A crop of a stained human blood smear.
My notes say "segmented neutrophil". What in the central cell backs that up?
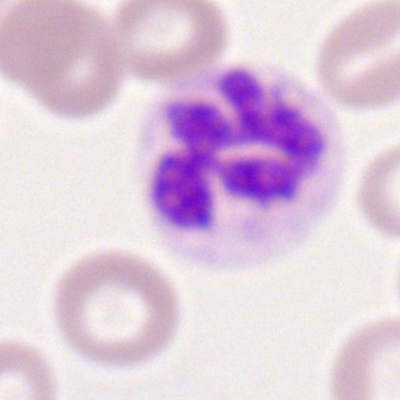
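Looking at the nucleus first, I see it divided into several separate lobes, with dark purple, coarsely clumped chromatin. The cytoplasm is pale pinkish-lilac, and I find no large orange-red granules in it.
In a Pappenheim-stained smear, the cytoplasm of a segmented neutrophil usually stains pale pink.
The pale pinkish-lilac tone I see here sits close to that. Nothing I have noted argues against the name, so this is a segmented neutrophil.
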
